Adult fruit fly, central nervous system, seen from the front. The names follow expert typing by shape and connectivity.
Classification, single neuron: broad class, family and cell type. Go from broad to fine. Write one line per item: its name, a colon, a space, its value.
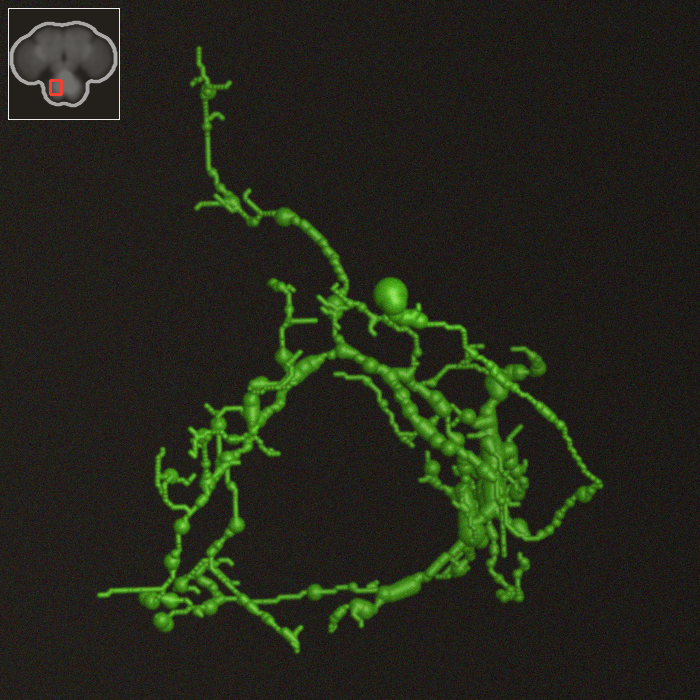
broad class: nerve-cord intrinsic neuron
family: hemilineage 09A
cell type: IN09A033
